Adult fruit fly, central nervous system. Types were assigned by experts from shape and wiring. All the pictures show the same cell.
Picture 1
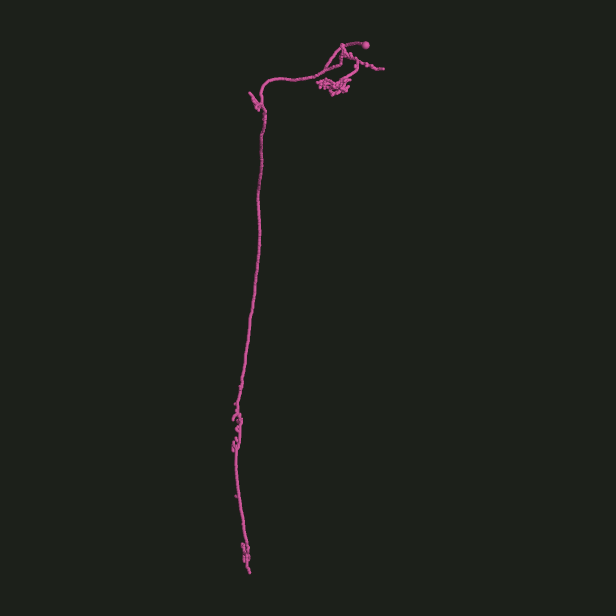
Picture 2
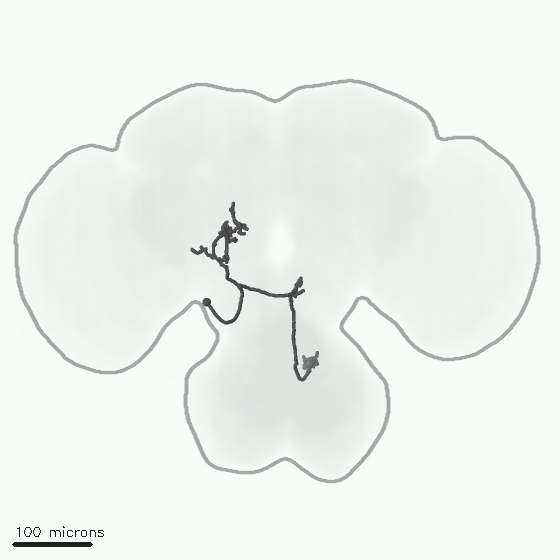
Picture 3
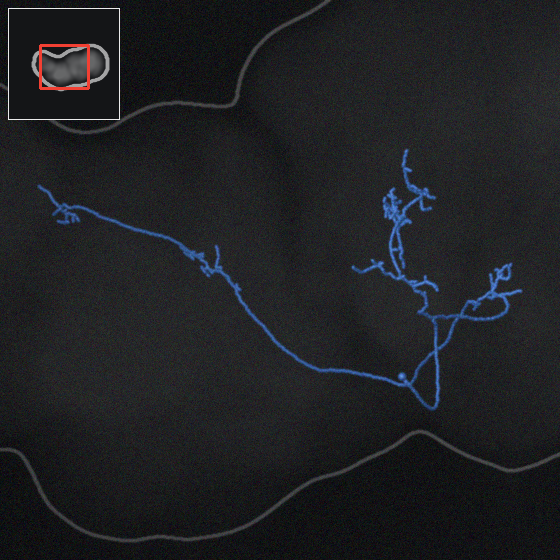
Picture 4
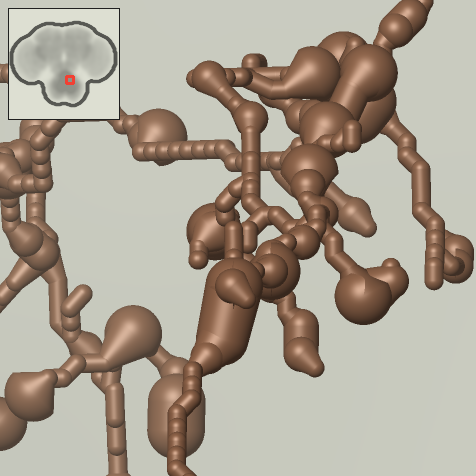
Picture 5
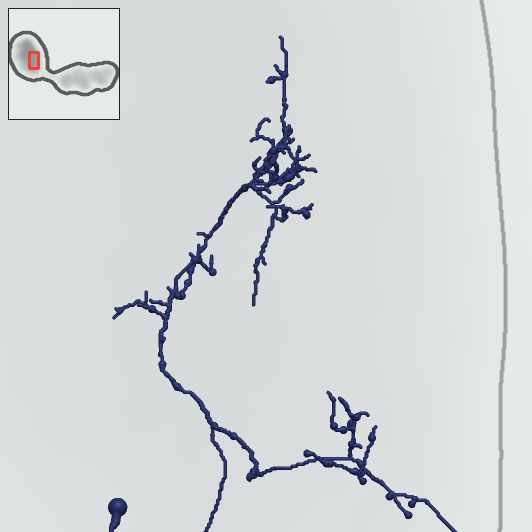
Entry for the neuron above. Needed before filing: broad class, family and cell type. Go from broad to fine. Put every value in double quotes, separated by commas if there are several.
"descending neuron", "hemilineage LB7", "DNg36_b"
